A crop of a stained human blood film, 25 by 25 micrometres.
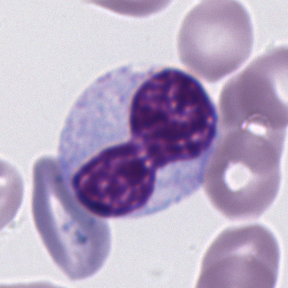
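Band neutrophil, the nucleated cell at the centre of a peripheral blood smear. Its two nuclear lobes lie toward the upper right and the lower left. The chromatin is dark purple and coarsely clumped, with small pale gaps. The cytoplasm is pale greyish blue and holds fine, faint, dust-like granules.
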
